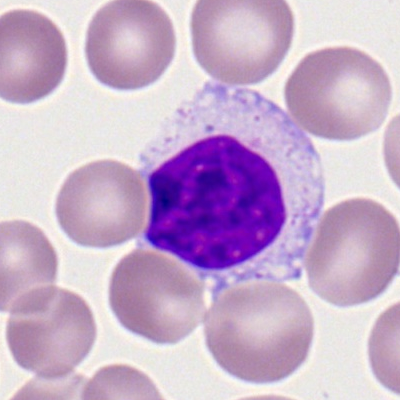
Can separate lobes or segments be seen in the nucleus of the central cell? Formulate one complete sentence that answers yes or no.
No, the nucleus of this cell is one compact round, oval or kidney-shaped mass.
